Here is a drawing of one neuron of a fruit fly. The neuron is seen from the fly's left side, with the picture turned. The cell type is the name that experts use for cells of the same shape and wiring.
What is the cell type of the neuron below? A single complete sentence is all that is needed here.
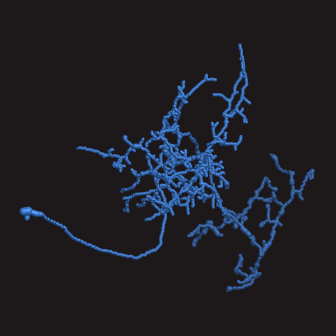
This particular neuron has the cell type GNG246.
